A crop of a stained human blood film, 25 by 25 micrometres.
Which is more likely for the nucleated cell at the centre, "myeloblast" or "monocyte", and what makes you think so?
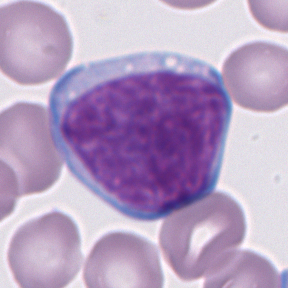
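I'd call this a myeloblast. The cytoplasm forms a rim, widest along the top, pale blue with a deeper blue outer edge.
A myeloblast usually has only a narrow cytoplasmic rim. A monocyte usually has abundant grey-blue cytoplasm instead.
A rim is what I see here, so that settles it. The cell is about 16 micrometres across; its nucleus, about 15 by 12 micrometres, follows the cell's rounded triangular shape, is not lobed and fills about 70% of the cell's area.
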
